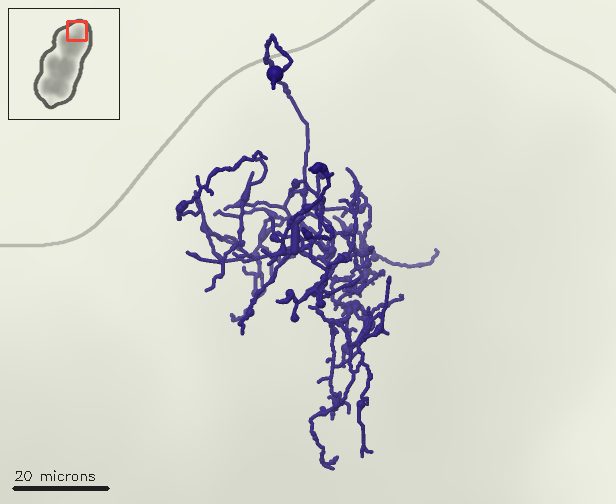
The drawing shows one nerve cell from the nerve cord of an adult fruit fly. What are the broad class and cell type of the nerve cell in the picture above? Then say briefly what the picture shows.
Its broad class is nerve-cord intrinsic neuron. The cell type is INXXX382_b. From top to bottom in the picture it spans about 95 microns. The picture shows dozens of branch ends.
